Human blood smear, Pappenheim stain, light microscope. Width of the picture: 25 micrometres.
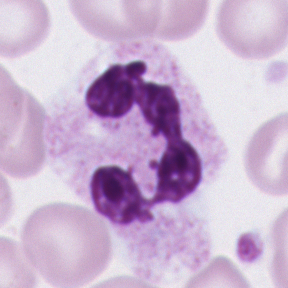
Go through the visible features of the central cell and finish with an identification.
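Looking at the nucleus, I see it split into several separate lobes, linked by thin strands of chromatin. These lobes curve in a ring around a paler centre, and the open side of the curve faces left. I can't find a nucleolus in any lobe. Around them the cytoplasm is plentiful and pale pinkish-lilac. I'd call this a segmented neutrophil.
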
